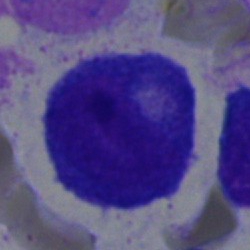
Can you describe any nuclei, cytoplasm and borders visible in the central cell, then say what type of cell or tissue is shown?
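This one's roughly round, with a slightly uneven, fuzzy edge. The nucleus takes up nearly the whole cell. No distinct granules stand out over it, and there are no vacuoles either. It's a promyelocyte.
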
